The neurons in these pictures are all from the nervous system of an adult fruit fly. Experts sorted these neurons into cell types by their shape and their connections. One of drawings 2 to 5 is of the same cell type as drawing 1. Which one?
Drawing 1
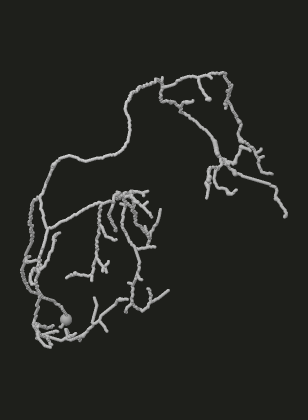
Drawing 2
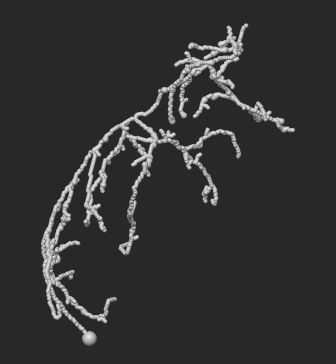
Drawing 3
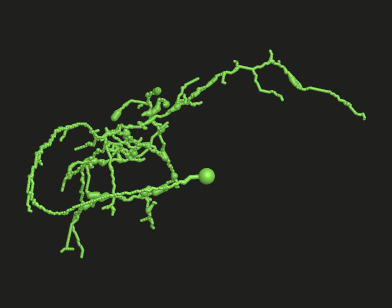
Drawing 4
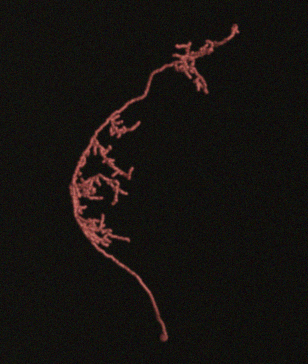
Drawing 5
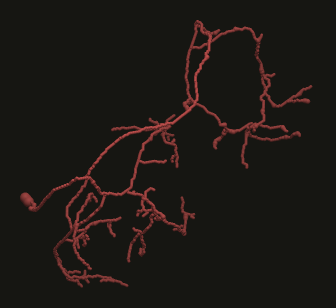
Drawing 5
